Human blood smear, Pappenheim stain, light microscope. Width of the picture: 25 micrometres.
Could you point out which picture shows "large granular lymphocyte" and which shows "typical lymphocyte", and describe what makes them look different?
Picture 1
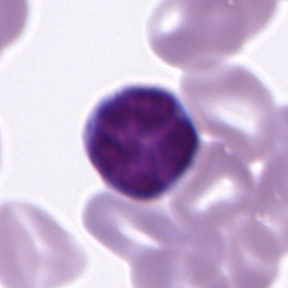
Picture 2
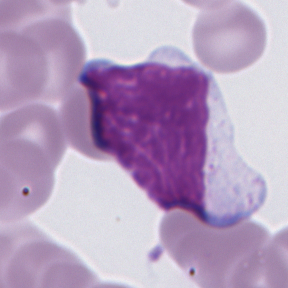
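The typical lymphocyte is in picture 1, and the large granular lymphocyte is in picture 2. The cell in picture 1 is about 10 micrometres across, and its round nucleus is about 9 micrometres across, so very little of the cell is left for cytoplasm.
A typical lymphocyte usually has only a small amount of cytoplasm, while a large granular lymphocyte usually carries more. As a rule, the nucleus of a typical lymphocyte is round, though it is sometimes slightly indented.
In picture 1 the chromatin is dark purple and coarsely clumped, and no distinct nucleolus is visible.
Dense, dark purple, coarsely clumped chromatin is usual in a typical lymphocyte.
This cell has no visible granules in its cytoplasm and no vacuoles, and its edge is smooth, without projections. The large granular lymphocyte in picture 2 has an irregular, angular outline. Its cytoplasm is very pale greyish blue, lies mostly to the right of the nucleus, and holds a few tiny purple dots.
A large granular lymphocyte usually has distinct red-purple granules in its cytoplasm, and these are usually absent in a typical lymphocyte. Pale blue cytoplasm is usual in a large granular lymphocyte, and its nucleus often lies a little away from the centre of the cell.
A thin dark blue rim edges the nucleus along its upper left side, and red cells touch the cell at its upper right and at its lower edge.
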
